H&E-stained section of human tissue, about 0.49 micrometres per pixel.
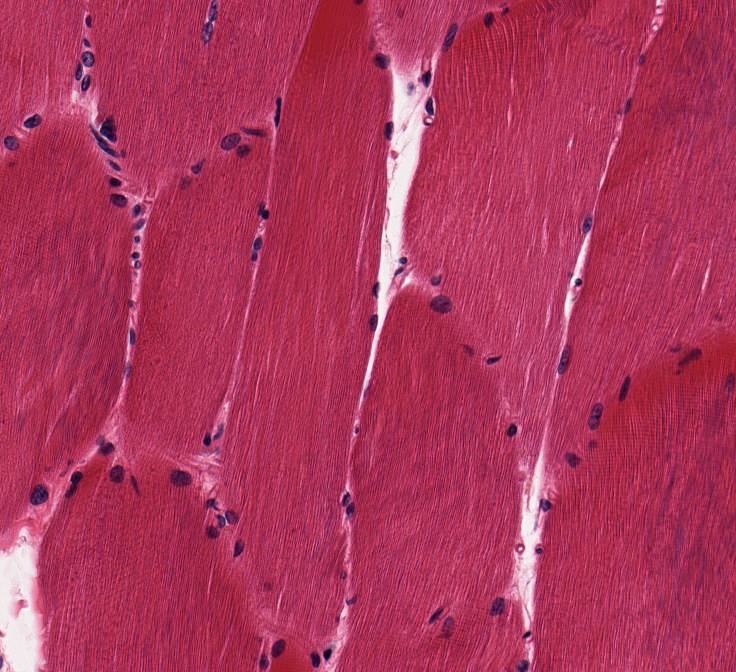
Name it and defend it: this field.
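It's skeletal muscle. The fibres run long and parallel, roughly top to bottom, and their nuclei sit at the edges rather than the centres.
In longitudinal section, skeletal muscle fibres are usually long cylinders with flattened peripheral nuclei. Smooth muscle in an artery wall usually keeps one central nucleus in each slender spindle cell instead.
The cytoplasm is deep pink-red throughout, with only thin strands of pale connective tissue and scattered small nuclei between fibres.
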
